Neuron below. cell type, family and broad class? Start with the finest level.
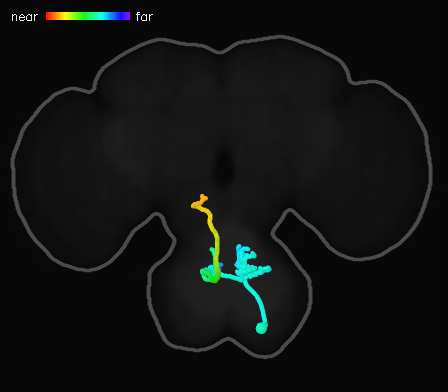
AN07B046_b; hemilineage 07B; ascending neuron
